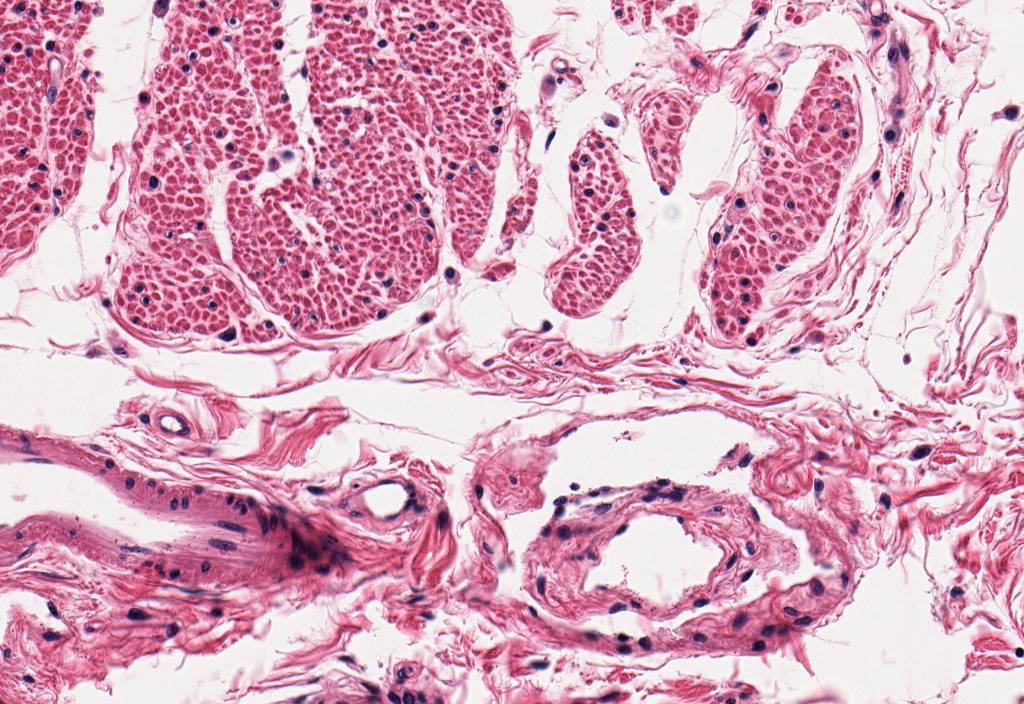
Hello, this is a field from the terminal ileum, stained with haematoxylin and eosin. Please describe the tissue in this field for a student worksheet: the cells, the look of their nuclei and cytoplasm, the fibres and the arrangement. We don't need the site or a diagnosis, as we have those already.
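Top half's bundles of transversely cut fibres; bottom half's loose connective tissue with vessels. In the lower centre, one vessel with a cellular wall surrounds an empty, pale lumen. The stroma between and below the bundles is loose, wavy pink collagen with clear spaces. Clear clefts parting muscle bundles from stroma fit shrinkage artefact.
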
